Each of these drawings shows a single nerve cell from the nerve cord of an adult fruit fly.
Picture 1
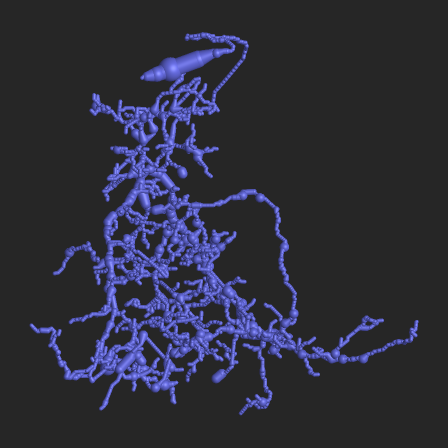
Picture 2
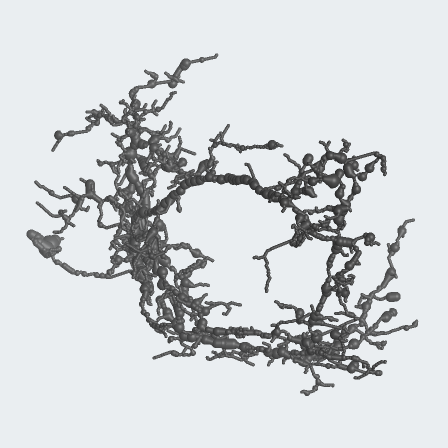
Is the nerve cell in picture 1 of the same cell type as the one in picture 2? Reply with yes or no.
yes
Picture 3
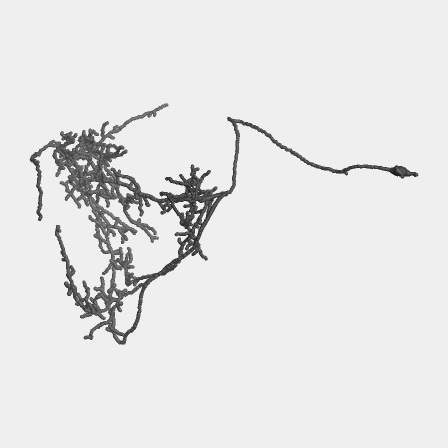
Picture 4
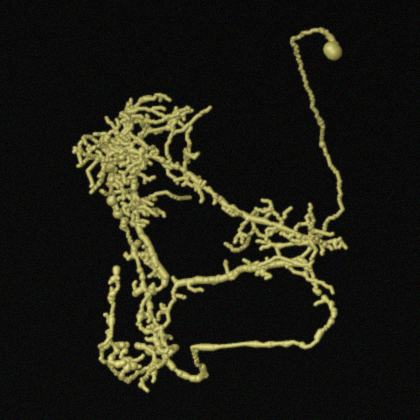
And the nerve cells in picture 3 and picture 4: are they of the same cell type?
yes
